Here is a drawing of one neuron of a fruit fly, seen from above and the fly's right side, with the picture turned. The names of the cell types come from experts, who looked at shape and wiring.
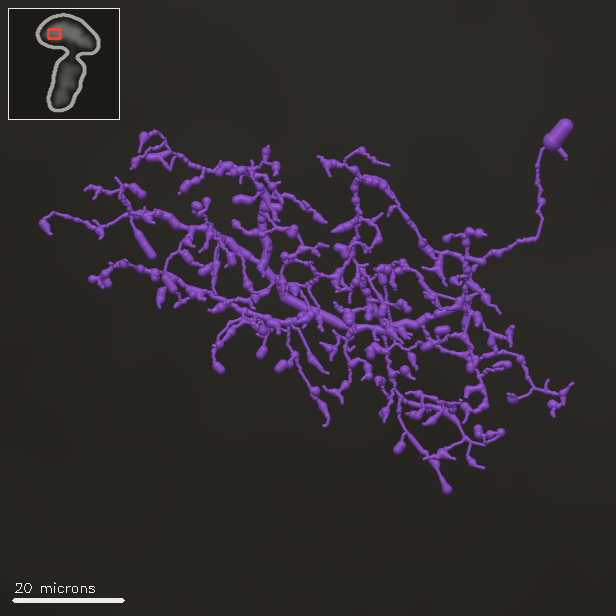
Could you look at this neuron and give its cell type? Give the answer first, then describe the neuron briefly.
Its cell type is Dm6. Its broad class is optic-lobe intrinsic neuron. It lies in the brain. The cell body is at the upper right of the picture. From left to right in the picture it spans about 100 microns.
